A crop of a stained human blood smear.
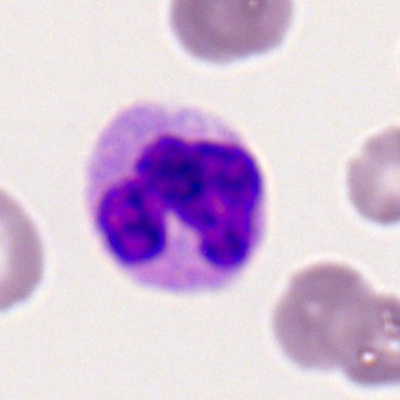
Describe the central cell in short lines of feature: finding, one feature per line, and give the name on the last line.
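Outline: round and smooth
Chromatin: dark purple, coarsely clumped
Cytoplasm: pale pink-lilac, no vacuoles seen
Cell type: segmented neutrophil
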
